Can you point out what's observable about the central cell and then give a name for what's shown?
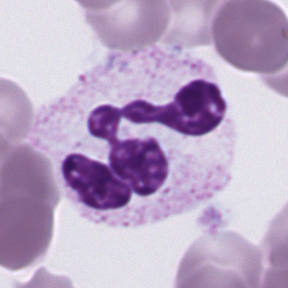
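Nucleus first: it is split into several separate lobes linked by narrow strands, and it shows no nucleoli. Cytoplasm next: fine pink-lilac granules lie evenly scattered through it, and no vacuoles are seen. This is a segmented neutrophil.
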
